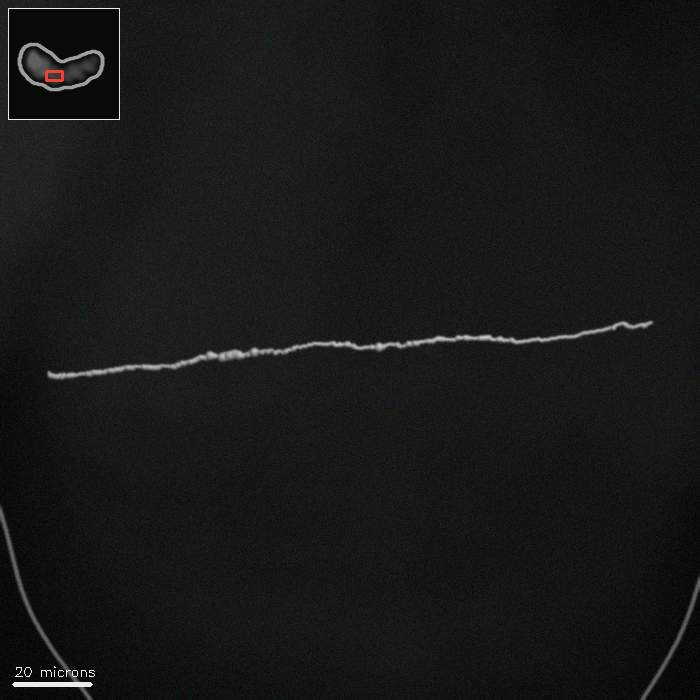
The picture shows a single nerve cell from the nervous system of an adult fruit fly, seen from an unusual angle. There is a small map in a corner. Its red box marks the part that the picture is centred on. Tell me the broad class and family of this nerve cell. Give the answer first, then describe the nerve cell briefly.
This is a photoreceptor or other optic-lobe sensory neuron. Its family is called class visual. No cell body is drawn. By the scale bar it is about 160 microns wide in this view. There are a dozen or fewer branch ends.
